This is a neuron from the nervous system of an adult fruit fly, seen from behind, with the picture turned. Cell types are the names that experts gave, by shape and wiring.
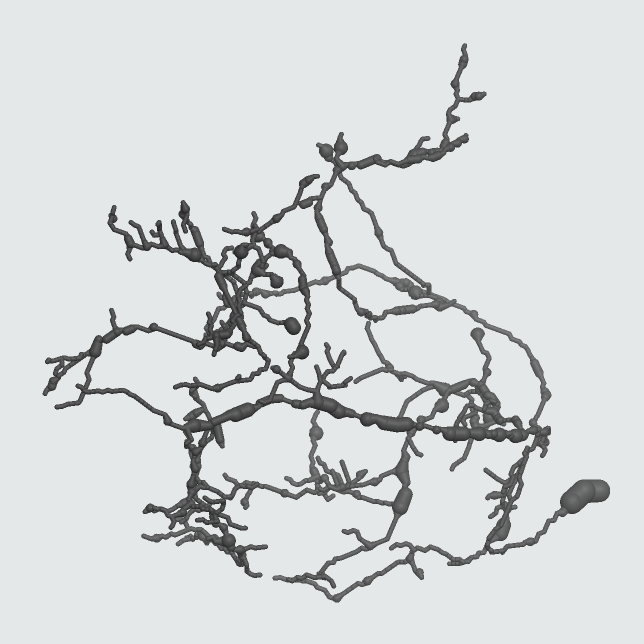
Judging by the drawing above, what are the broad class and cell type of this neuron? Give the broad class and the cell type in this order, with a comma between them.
central-brain intrinsic neuron, CB1208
